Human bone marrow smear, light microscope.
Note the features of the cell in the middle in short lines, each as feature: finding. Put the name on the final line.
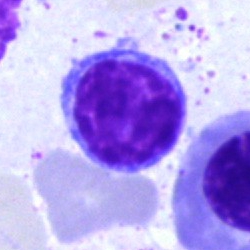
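Outline: round.
Chromatin: clumped into dark patches separated by paler streaks.
Cytoplasm: only a thin blue rim around the nucleus.
Top edge: a small pale bulge.
Name: lymphocyte.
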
